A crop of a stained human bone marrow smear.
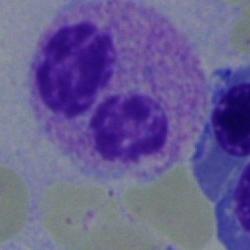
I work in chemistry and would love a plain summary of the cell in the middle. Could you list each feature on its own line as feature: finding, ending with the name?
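Outline: roughly round
Chromatin: dark purple, coarsely clumped
Nucleoli: none visible in either lobe
Cytoplasm: abundant, widest on right side
Name: segmented neutrophil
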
